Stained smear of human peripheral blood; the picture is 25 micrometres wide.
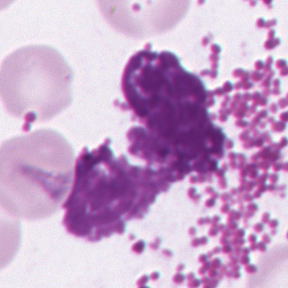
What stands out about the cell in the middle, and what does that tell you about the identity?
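Purple nuclear material is arranged as two large masses, one at upper right and one at lower left, connected by a narrower bridge. Small knobbly bumps mark the lower left edge. No distinct rim of pale cytoplasm is discernible around the nuclear material, and no nucleoli are visible within it. The cell is an eosinophil.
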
